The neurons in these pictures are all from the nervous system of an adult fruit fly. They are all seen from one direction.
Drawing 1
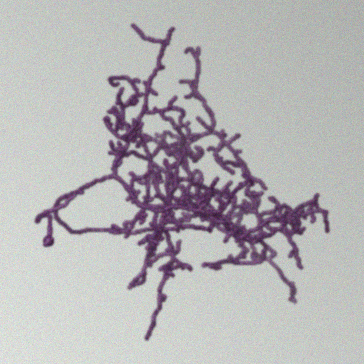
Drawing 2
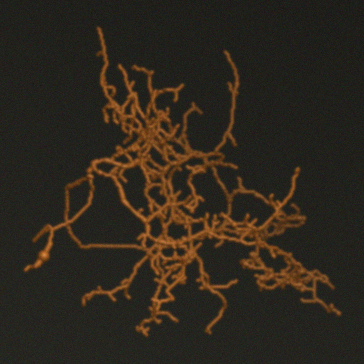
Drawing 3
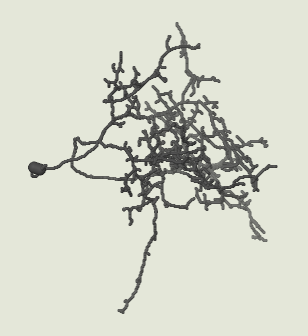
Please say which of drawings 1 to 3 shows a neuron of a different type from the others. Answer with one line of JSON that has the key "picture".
{"picture": 2}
